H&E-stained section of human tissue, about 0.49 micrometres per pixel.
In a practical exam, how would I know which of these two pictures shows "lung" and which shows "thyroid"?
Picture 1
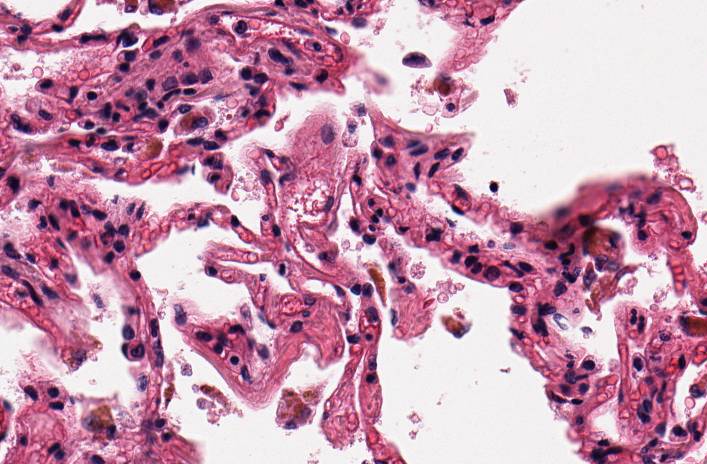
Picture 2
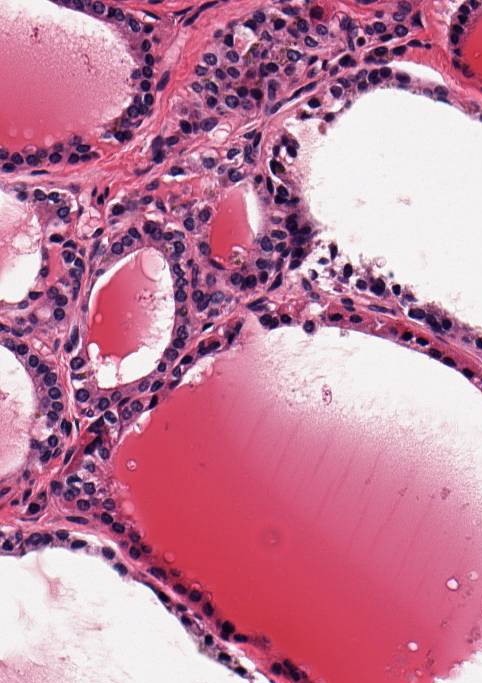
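Picture 1 shows lung; picture 2 shows thyroid. In the lung, thin branching pink septa form a lacy network separating large open spaces across the whole field. In the thyroid, large rounded follicles filled with homogeneous pink material occupy most of the field, and small follicles, some holding pink content, lie between them in the upper centre and left.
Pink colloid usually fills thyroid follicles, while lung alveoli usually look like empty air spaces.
The thyroid follicles here are lined by a single layer of flattened to low cuboidal cells with small, round, dark nuclei. Most septal nuclei in the lung are small, dark-staining and oval to elongated.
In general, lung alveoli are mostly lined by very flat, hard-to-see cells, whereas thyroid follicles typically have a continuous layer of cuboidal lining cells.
Cells with golden-brown granular pigment lie free in the lung spaces and within the septa, for example at lower left and right; no glands are present.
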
